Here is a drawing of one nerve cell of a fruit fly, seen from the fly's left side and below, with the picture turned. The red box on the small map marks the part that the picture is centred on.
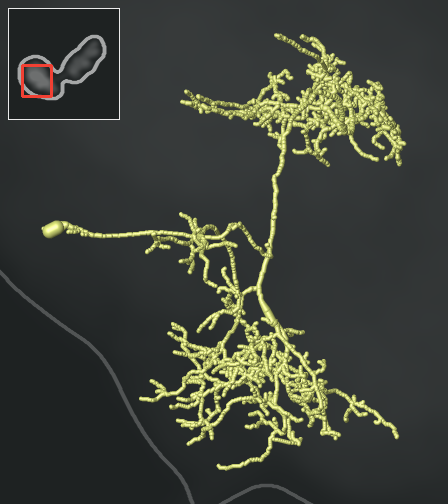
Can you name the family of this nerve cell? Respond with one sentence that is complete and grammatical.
The nerve cell is assigned to family class ALPN.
